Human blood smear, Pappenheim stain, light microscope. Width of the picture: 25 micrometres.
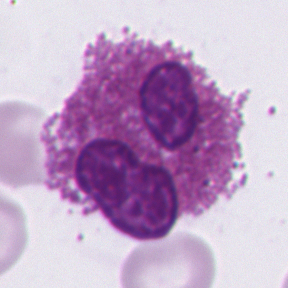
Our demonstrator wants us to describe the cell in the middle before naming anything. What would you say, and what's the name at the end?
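Outline first: it is ragged and irregular rather than smooth. Nucleus next: its material forms two separate masses lying apart within the one cytoplasm. Cytoplasm after that: no clear vacuoles are seen in it. Surroundings last: loose granules lie scattered on the background just outside the cell edge. The cell in the middle is an eosinophil.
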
